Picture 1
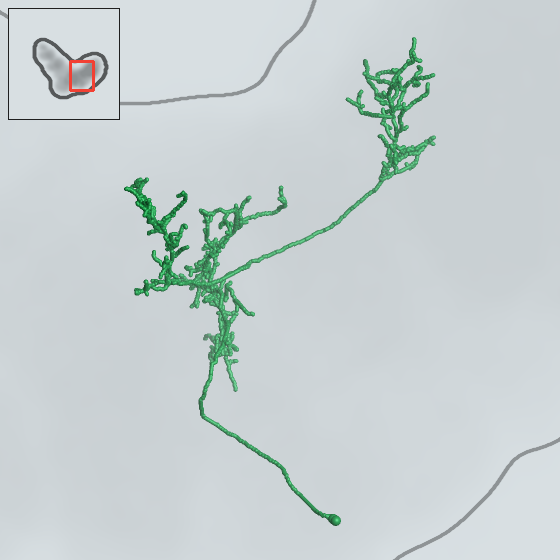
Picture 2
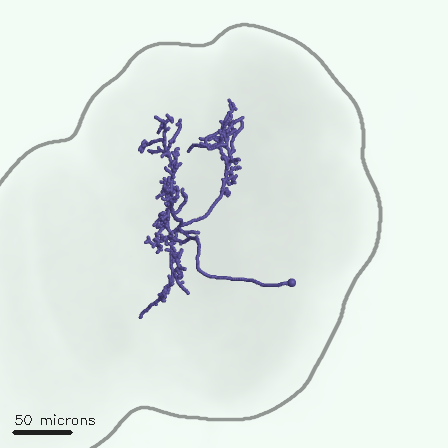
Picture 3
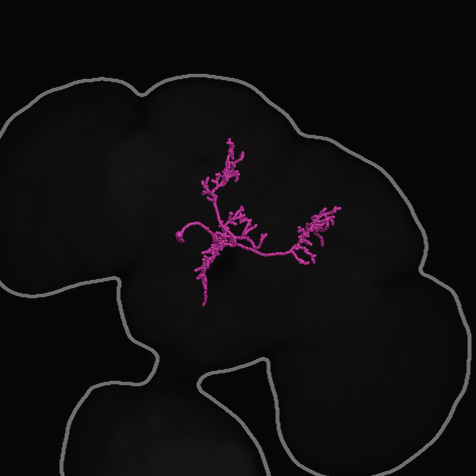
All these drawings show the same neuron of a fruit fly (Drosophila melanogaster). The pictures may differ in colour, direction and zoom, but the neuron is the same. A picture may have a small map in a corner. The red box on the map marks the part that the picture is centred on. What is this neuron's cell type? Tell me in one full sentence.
Within the cell type PS096 sits this neuron.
